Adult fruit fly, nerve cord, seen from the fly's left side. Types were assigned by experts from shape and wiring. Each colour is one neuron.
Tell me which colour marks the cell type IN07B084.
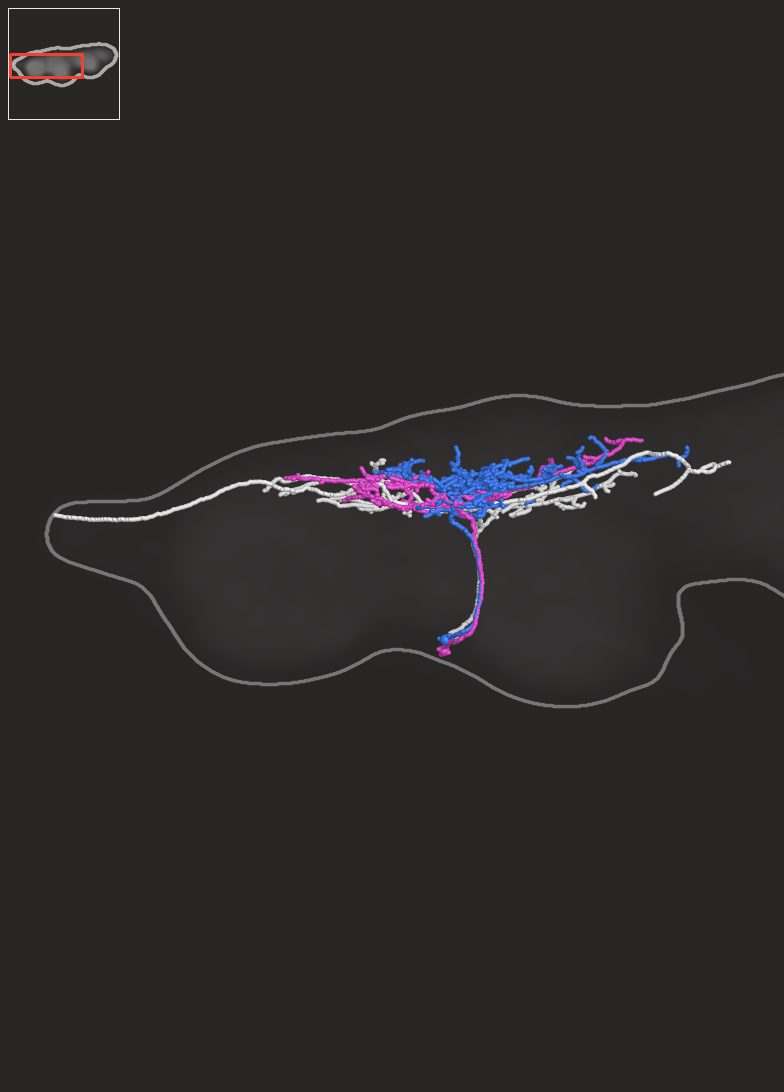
blue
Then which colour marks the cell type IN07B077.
magenta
